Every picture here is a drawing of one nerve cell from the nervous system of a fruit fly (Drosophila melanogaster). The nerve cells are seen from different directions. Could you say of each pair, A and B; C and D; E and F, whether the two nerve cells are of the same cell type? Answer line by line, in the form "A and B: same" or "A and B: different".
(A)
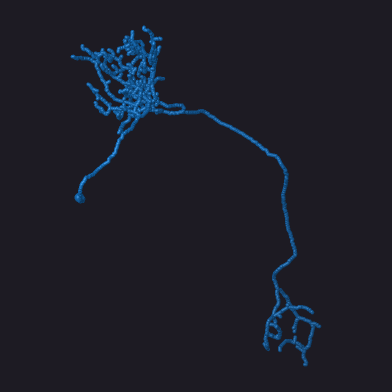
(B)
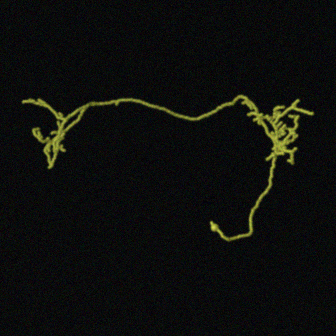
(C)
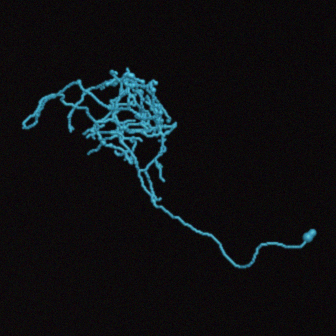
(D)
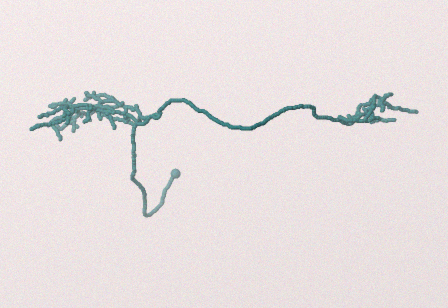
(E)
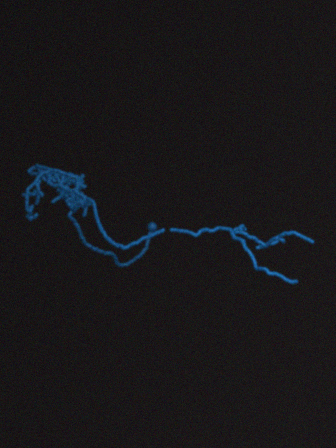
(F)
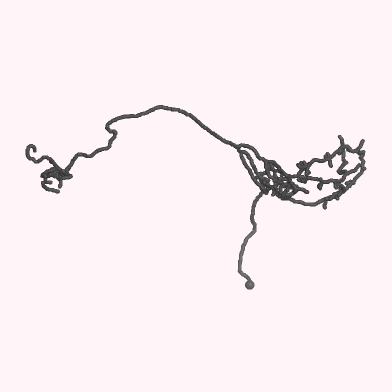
A and B: different
C and D: different
E and F: different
